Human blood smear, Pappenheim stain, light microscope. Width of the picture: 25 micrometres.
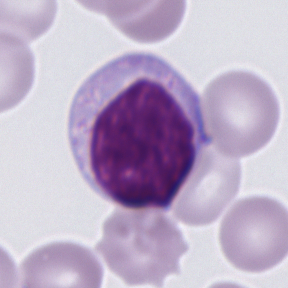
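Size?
Cell about 14 by 12 micrometres; nucleus about 11 by 9 micrometres, filling about 60% of the cell's area.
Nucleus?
Single rounded mass, no lobes or deep indentation, off-centre toward the lower right; chromatin dark purple, densely clumped.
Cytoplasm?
A few fine reddish-purple granules scattered.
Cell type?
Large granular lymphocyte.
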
